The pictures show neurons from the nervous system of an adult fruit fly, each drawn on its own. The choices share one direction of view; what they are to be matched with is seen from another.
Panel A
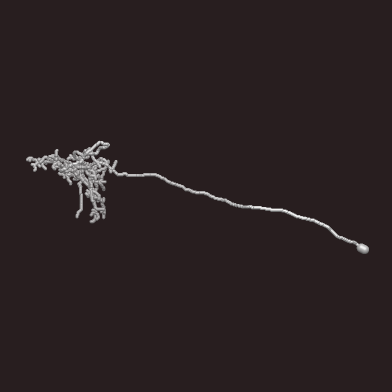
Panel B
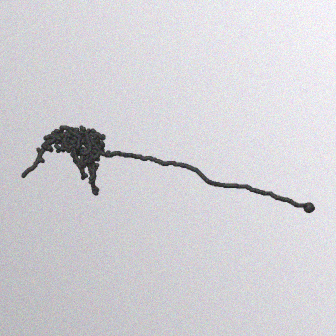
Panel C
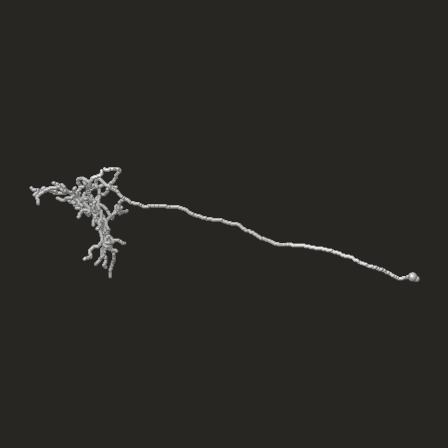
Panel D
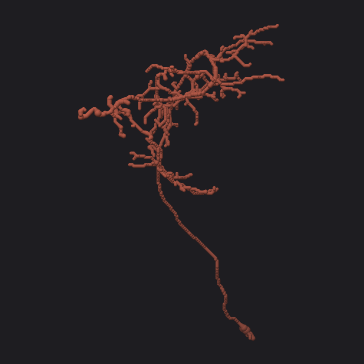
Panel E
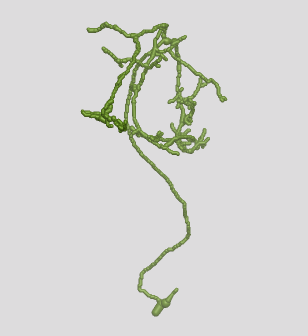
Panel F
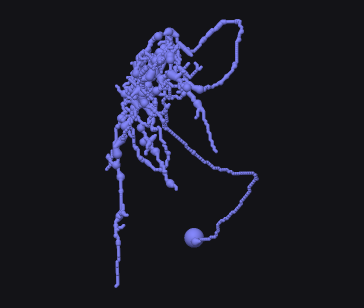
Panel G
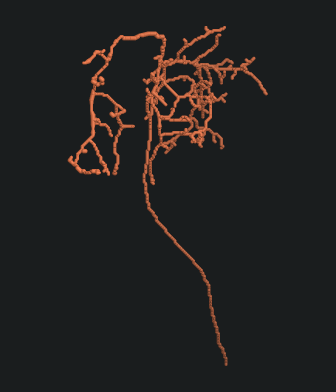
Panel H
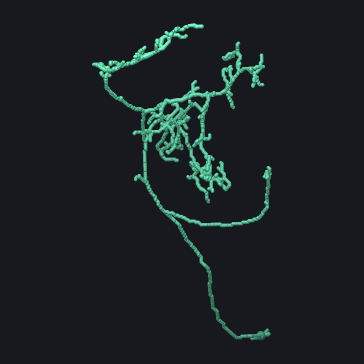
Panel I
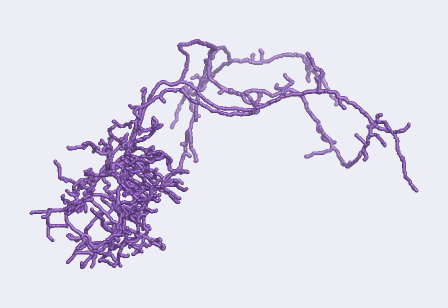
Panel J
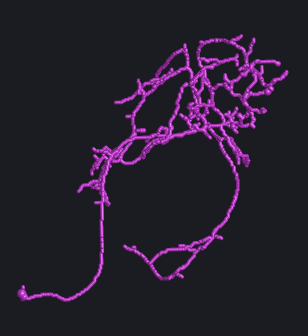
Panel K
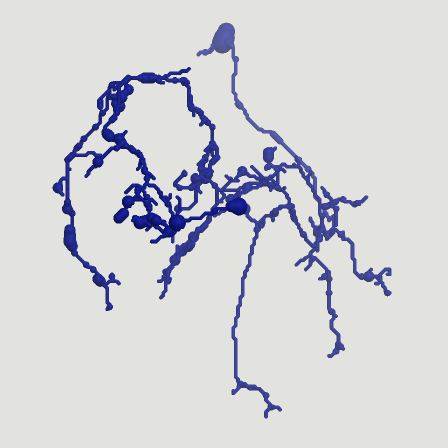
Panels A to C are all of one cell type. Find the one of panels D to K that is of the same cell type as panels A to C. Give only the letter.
F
